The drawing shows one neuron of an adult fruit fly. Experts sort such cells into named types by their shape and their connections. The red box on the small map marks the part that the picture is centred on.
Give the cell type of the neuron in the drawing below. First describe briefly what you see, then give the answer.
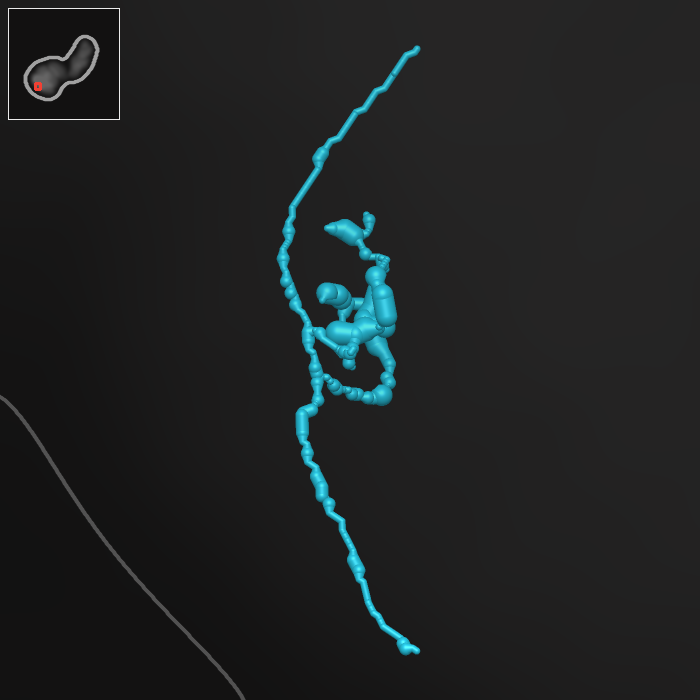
The drawing shows no cell body. It has a dozen or fewer branch ends. Its broad class is sensory neuron entering the brain. The cell type is ORN_DA4m.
